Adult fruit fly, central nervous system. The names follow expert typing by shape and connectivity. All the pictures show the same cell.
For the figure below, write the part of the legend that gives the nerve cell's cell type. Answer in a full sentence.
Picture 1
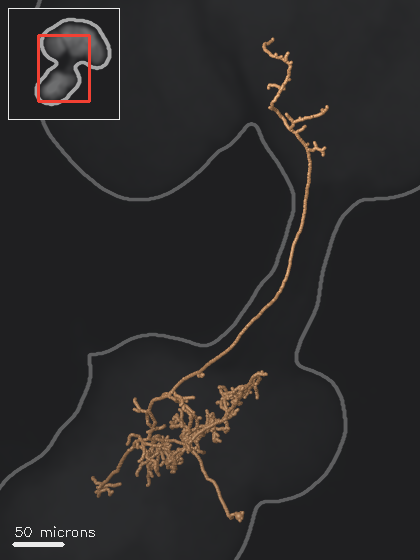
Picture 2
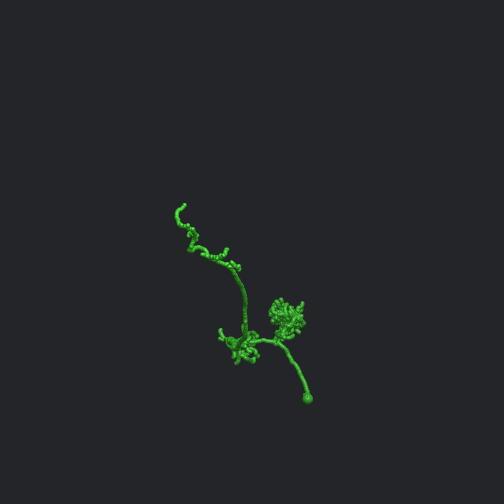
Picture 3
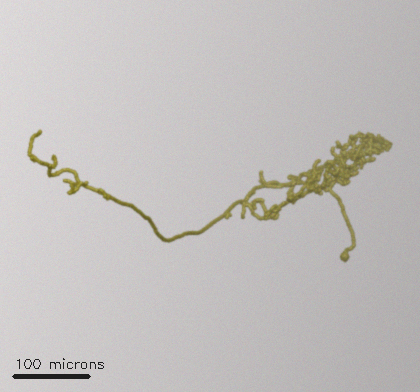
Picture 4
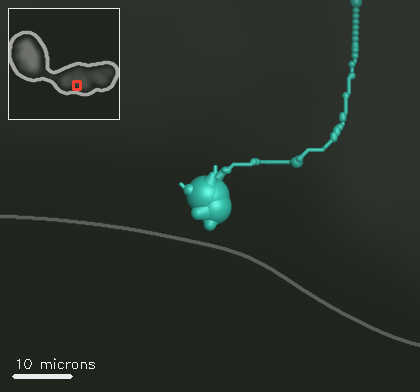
The cell type is AN07B021.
